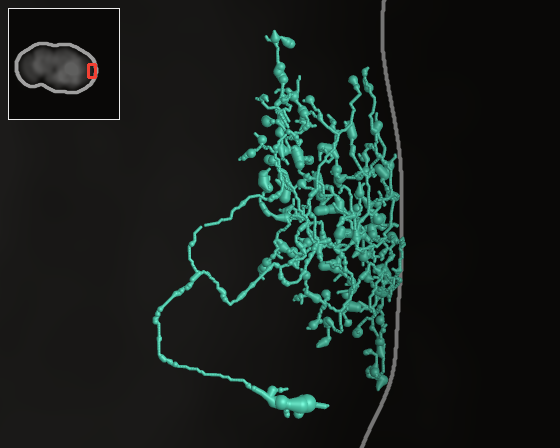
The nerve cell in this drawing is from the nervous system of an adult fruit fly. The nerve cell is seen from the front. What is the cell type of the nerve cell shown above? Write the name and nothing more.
Dm1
